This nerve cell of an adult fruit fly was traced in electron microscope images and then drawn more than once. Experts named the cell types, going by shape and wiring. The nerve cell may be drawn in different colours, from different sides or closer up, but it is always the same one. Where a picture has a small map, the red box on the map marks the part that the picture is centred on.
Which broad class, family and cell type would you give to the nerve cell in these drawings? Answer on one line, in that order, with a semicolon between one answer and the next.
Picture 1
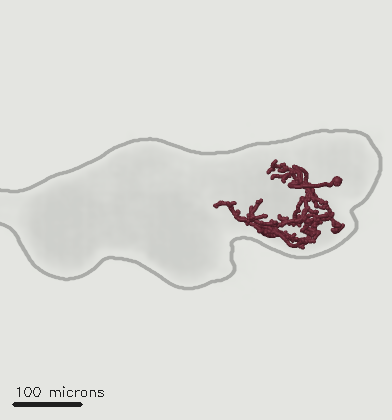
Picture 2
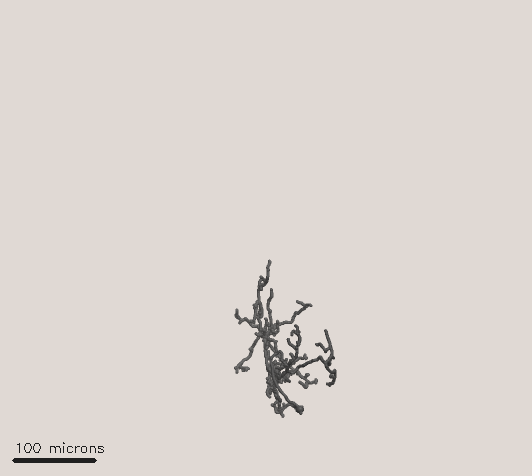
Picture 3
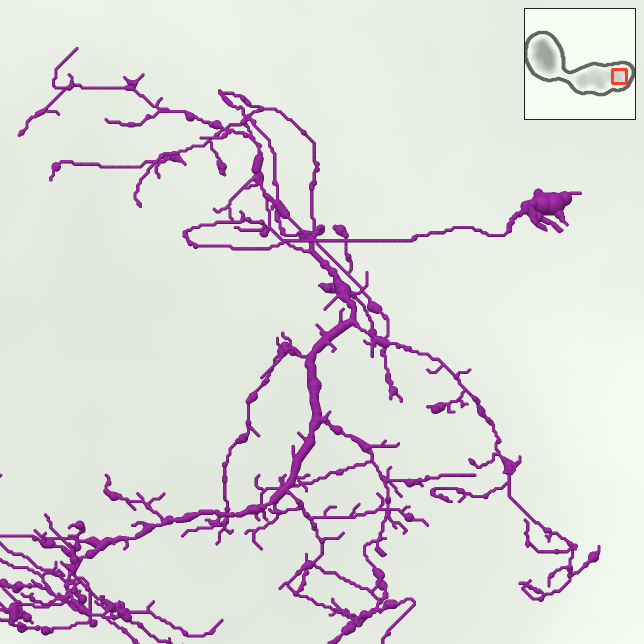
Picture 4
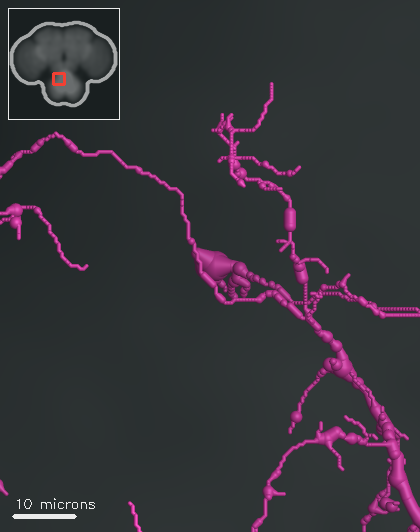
nerve-cord intrinsic neuron; hemilineage 03A; IN03A050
